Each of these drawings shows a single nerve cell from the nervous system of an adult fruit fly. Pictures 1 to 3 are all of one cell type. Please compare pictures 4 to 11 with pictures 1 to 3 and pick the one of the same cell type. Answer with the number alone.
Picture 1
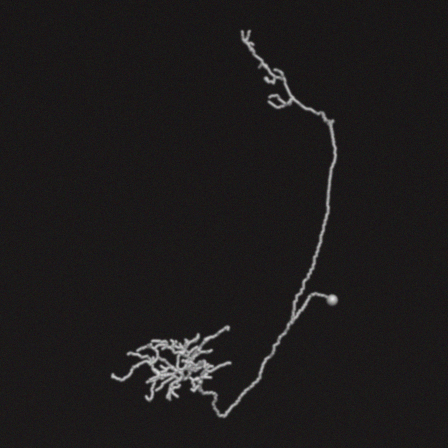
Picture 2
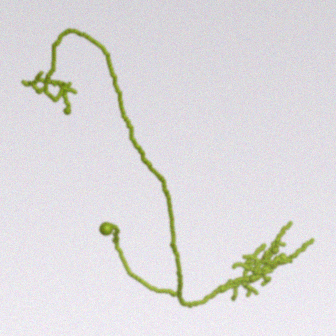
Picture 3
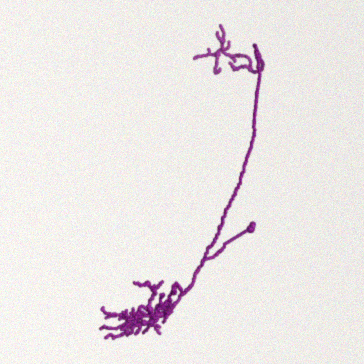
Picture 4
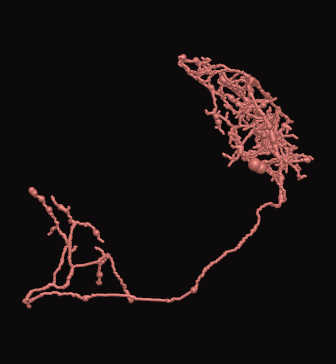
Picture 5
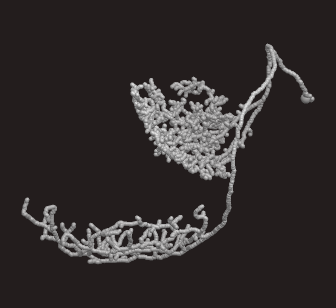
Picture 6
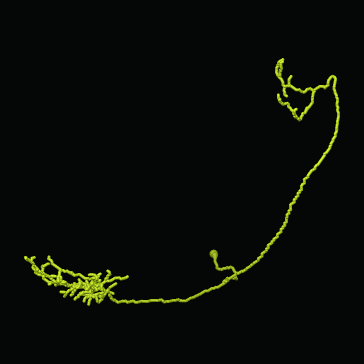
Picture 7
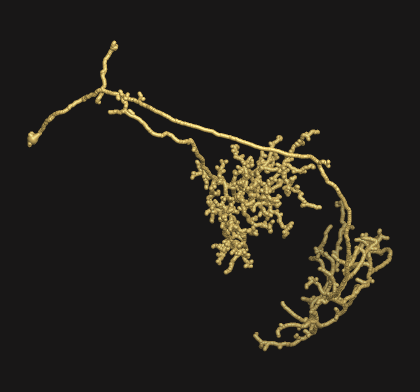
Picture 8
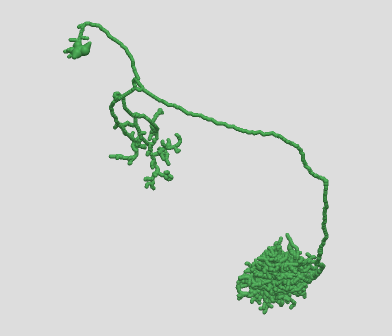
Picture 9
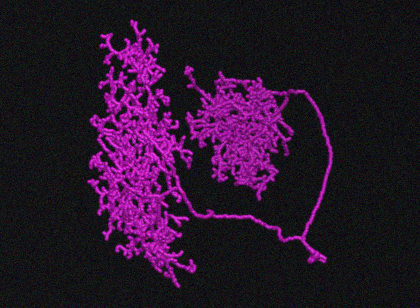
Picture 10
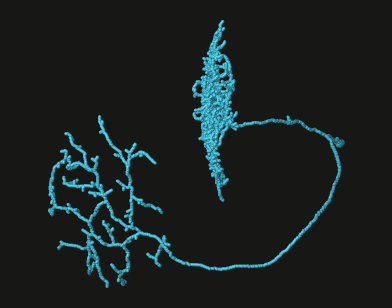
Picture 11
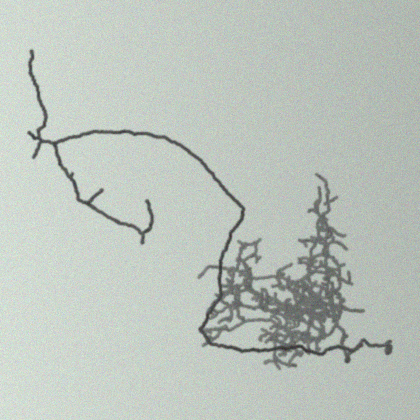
6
